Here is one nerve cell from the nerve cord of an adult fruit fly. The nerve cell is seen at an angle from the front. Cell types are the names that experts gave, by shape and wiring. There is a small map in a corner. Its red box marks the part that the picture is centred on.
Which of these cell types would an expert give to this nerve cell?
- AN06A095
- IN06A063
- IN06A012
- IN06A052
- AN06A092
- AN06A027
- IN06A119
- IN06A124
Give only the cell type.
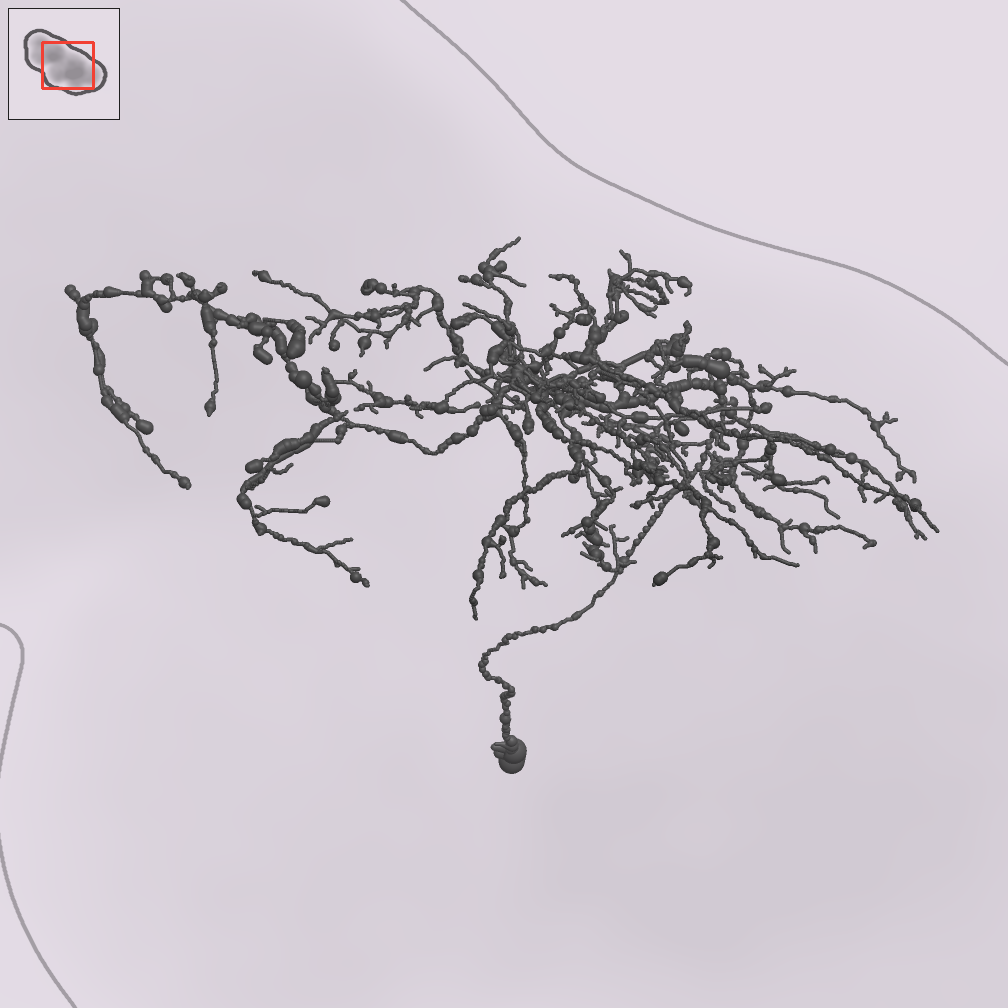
IN06A012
